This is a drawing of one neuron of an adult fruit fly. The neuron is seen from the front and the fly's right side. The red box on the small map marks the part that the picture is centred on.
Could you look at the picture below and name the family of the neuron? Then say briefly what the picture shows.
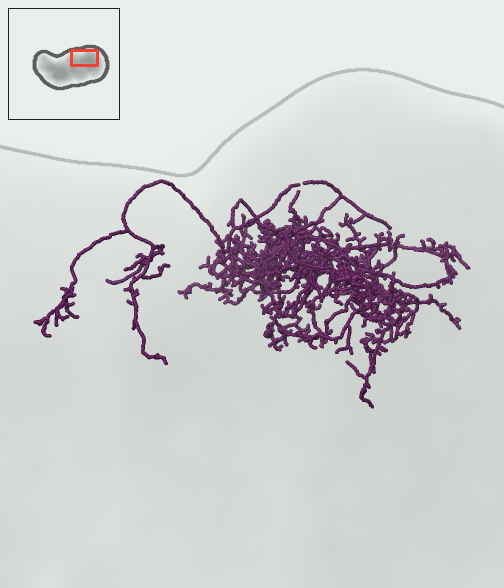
The family is hemilineage SMPad1. It is a central-brain intrinsic neuron. The picture shows dozens of branch ends. In this view it is wider than it is tall.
